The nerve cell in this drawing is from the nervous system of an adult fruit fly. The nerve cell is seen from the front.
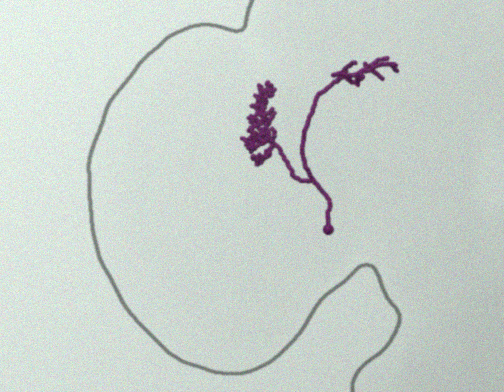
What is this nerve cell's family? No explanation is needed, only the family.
LoVP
